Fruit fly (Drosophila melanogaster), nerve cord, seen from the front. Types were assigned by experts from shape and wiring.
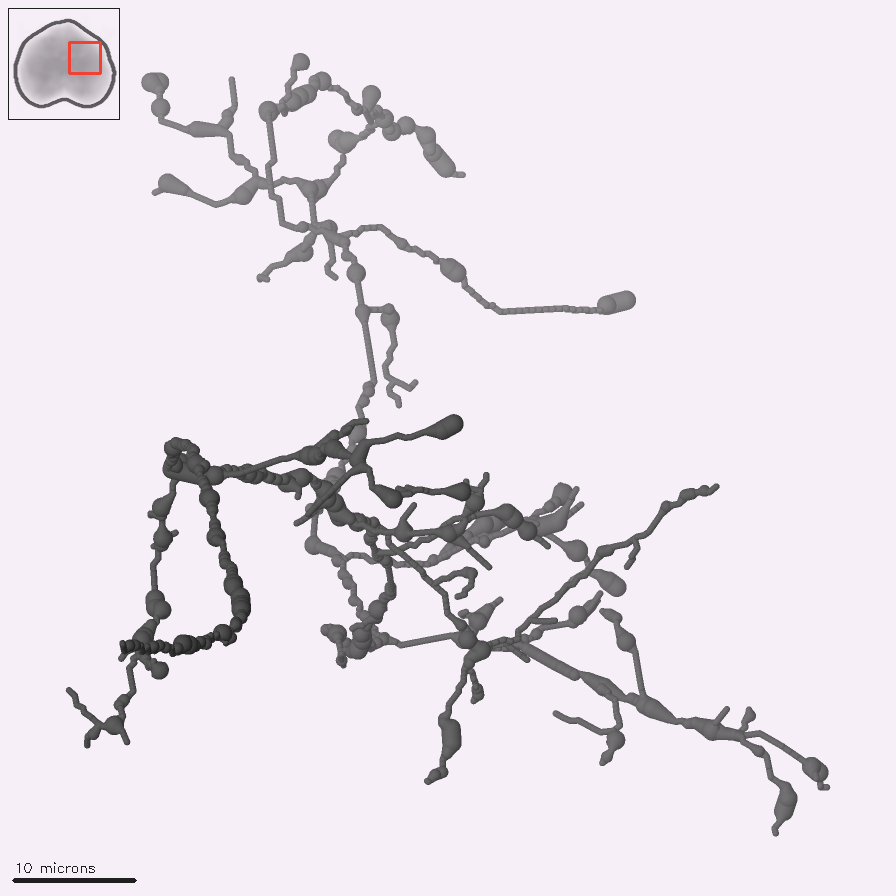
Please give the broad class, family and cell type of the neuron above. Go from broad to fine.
descending neuron; DNbe; DNbe007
